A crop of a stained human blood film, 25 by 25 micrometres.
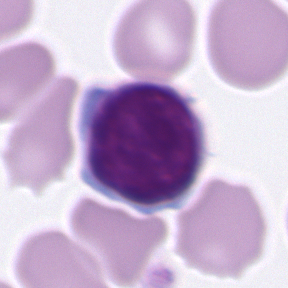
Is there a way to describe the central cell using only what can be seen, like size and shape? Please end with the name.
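Round nucleus, about 10 micrometres across. Chromatin dense and dark purple throughout. Cytoplasm pale blue, only a thin rim around the nucleus. A few fine hair-like projections stick out from the right edge of the cell. Typical lymphocyte.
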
